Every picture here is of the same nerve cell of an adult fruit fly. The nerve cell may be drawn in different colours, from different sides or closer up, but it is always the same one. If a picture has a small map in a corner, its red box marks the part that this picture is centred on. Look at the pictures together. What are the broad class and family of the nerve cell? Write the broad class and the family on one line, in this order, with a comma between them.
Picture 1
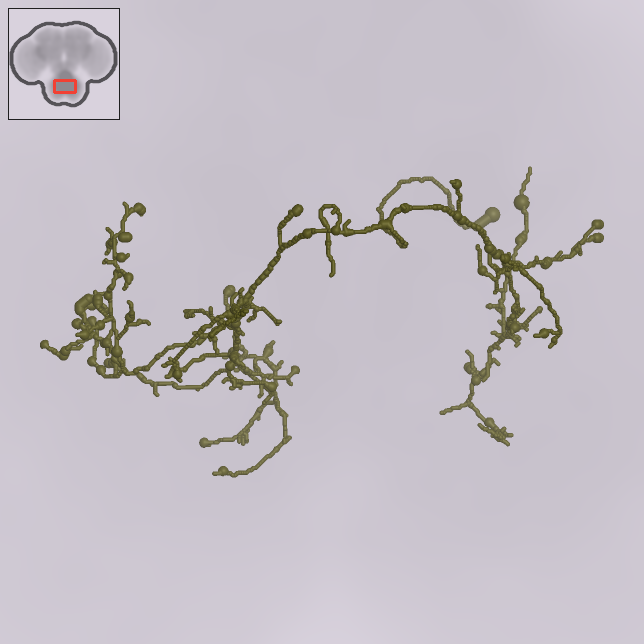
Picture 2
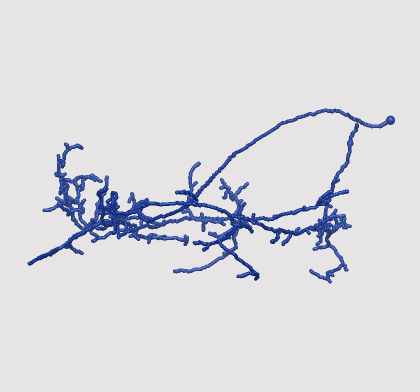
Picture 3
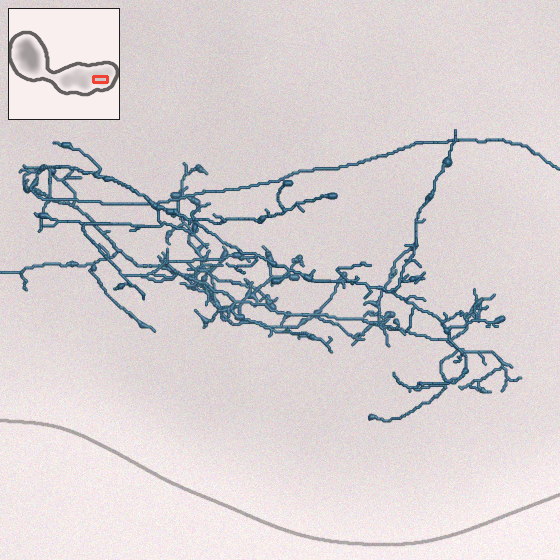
nerve-cord intrinsic neuron, hemilineage 12B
